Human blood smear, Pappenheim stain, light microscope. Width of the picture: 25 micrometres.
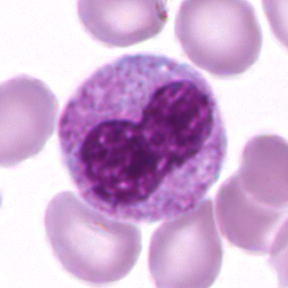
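Band neutrophil, the nucleated cell at the centre of this blood smear. Its outline, as I see it, is round and smooth. The nucleus has two lobes joined by a broad waist, and those lobes lie along a line running from lower left to upper right. Their chromatin looks dark purple and coarsely clumped.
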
